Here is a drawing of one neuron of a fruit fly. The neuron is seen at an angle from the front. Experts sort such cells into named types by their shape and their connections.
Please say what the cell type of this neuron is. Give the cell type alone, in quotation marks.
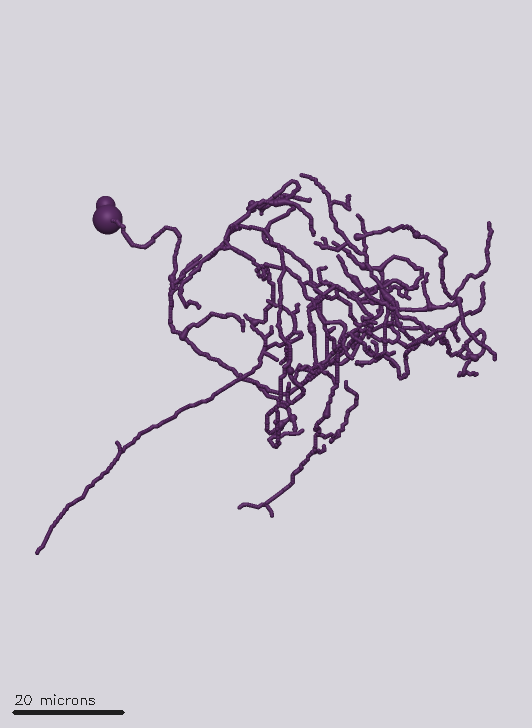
"INXXX295"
